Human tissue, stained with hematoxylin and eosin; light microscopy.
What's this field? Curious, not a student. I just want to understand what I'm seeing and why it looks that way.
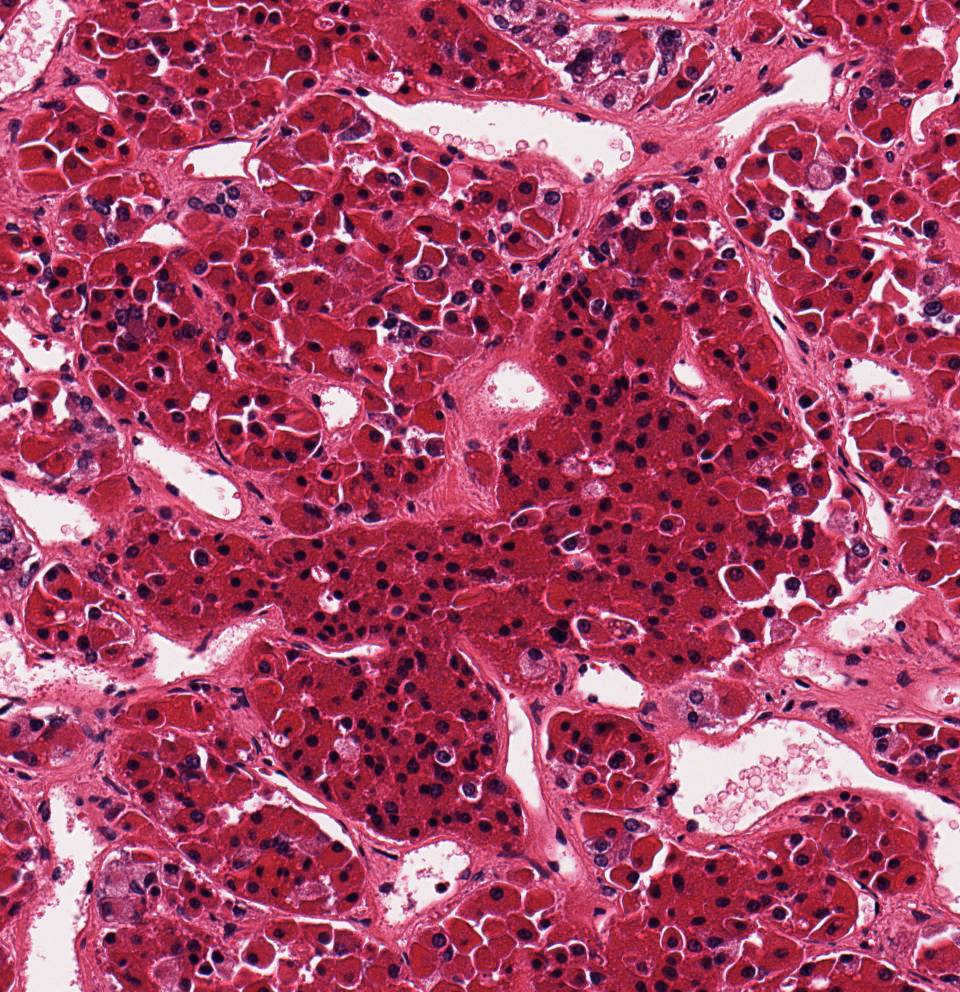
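In this field the pars distalis of the pituitary predominates. Polygonal cells form nests and broad sheets separated by thin strands of pink stroma, and thin-walled, dilated vascular channels containing red blood cells run between the nests, the largest at lower right.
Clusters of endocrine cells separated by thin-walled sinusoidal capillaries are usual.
Most cells have abundant, intensely eosinophilic, granular cytoplasm, while scattered cells with paler, finely vacuolated cytoplasm lie among the red cells, most noticeably near the top centre.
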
